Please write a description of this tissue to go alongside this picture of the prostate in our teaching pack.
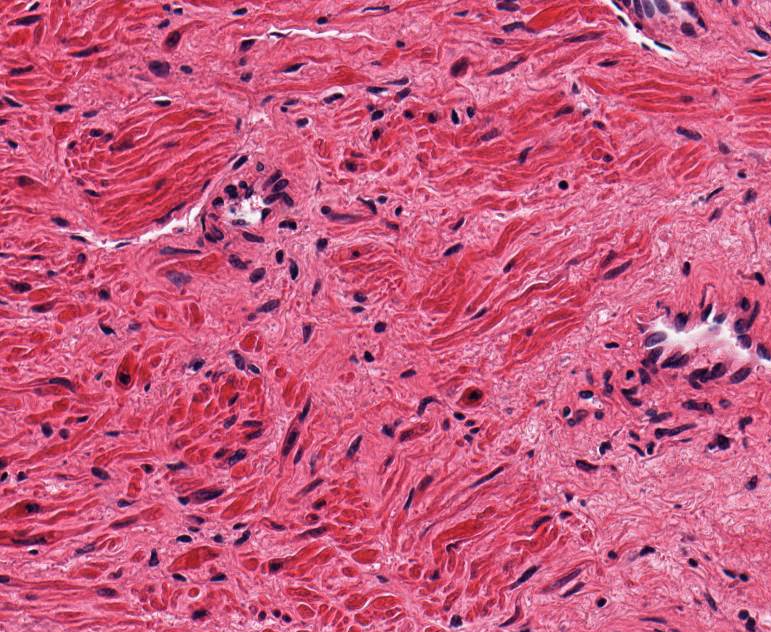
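First, nuclei: most are elongated with blunt ends and lie along the fibres' length. Second, they lie scattered singly, not in dense sheets. Third, the paler fibrous stroma between muscle bundles is most extensive in the right half. Fourth, no epithelial lining or glands appear anywhere.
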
